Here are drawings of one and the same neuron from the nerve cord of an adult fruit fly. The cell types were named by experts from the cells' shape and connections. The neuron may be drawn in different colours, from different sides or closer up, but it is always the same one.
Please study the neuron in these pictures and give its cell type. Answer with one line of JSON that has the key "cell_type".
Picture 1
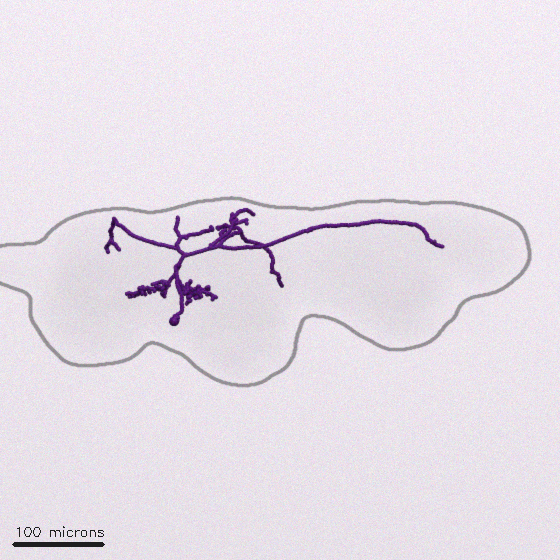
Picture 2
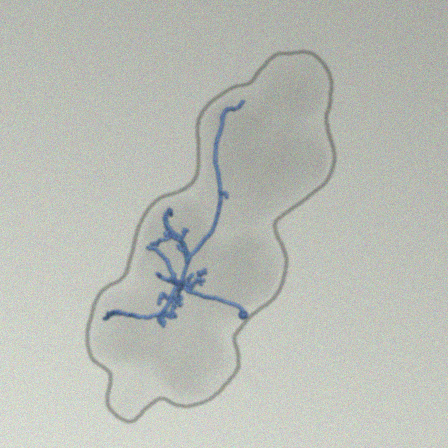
{"cell_type": "IN18B032"}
